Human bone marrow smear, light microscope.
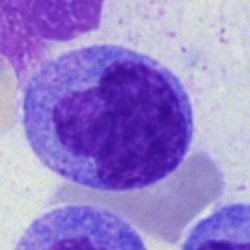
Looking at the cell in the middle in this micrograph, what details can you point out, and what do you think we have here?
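You'll see the outline is smooth, round to slightly oval. The nucleus has a notch on its upper-left side that gives it a kidney shape, and it sits off-centre toward the right side of the cell. There are no vacuoles in the cytoplasm. That's a monocyte.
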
